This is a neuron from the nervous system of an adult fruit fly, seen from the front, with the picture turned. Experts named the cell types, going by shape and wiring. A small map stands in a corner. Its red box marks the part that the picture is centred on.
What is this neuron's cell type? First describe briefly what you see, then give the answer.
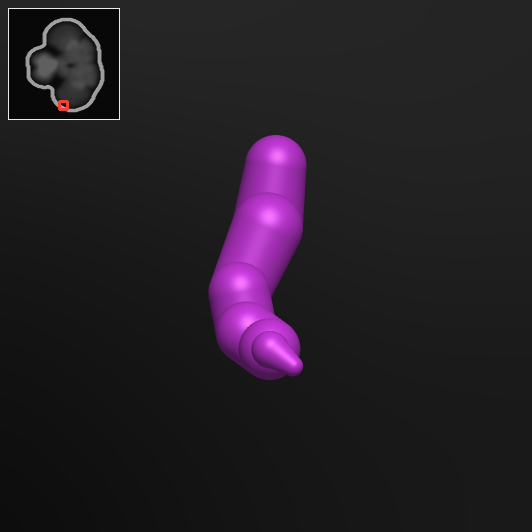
The drawing shows no cell body. In this view it is more than twice as tall as it is wide. Its broad class is photoreceptor or other optic-lobe sensory neuron. Its cell type is R1-R6.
